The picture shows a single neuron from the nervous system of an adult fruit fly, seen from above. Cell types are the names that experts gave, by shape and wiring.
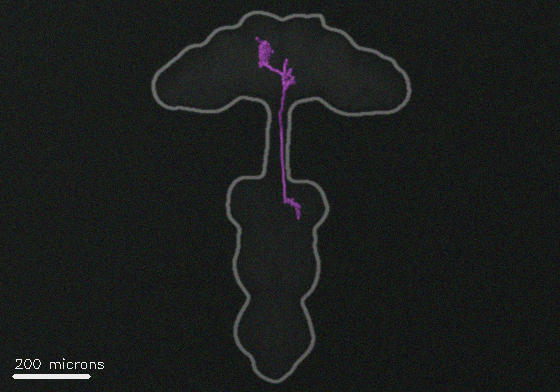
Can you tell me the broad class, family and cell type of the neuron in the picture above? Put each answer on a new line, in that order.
descending neuron
hemilineage MD3
DNg60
